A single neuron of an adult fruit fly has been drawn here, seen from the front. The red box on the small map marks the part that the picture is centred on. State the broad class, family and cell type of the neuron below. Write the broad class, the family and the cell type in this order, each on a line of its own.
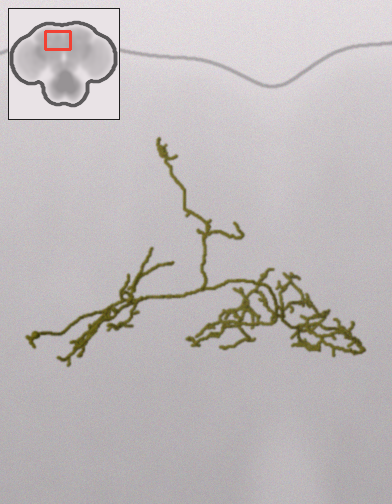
central-brain intrinsic neuron
hemilineage EBa1
FB3E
